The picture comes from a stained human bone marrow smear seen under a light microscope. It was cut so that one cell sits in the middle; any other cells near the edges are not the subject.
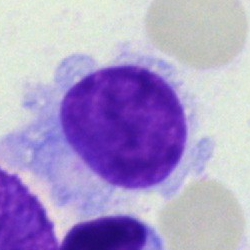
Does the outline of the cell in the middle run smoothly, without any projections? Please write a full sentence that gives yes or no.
No, along its edge the cell is rough, not smooth.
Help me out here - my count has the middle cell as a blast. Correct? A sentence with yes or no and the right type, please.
No, the cell occupying the centre is a hairy cell, not a blast.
